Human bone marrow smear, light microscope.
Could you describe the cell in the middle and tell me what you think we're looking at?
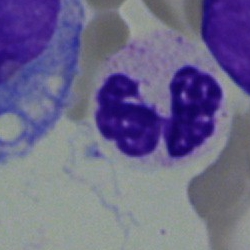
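You've got a roughly round cell here with a smooth edge. Chromatin's dark purple and coarsely clumped, no nucleoli showing, and there aren't any vacuoles in the cytoplasm. It's a segmented neutrophil.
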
